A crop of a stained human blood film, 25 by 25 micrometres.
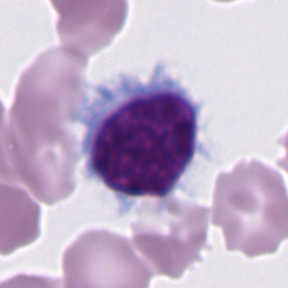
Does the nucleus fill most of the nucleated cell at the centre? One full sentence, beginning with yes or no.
Yes, the nucleus of this cell fills most of it.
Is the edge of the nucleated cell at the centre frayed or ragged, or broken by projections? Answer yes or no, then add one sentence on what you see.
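Yes. Fine hair-like cytoplasmic projections stick out around the whole border of the cell.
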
